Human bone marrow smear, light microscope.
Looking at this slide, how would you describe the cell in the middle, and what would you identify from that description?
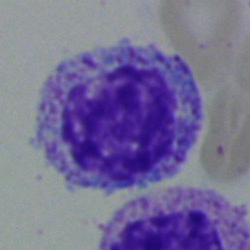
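The cell has a roughly round outline. Many purple granules are scattered throughout its cytoplasm, which is pale blue-grey in the spaces between them. The granules reach the outer edge of the cell and give its border a bumpy look. This cell is a myelocyte.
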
